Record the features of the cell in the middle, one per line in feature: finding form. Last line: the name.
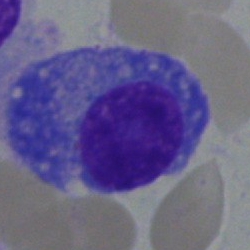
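Shape: oval, wider left to right than top to bottom
Nucleus: off-centre, pushed toward lower right
Vacuoles: many, small, clear
Granules: no distinct coloured ones
Name: plasma cell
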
